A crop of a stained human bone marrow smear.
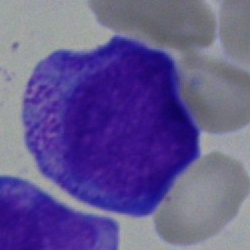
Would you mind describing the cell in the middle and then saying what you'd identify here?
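Deep blue cytoplasm, but only a narrow rim of it on most sides, since the nucleus fills most of the cell. Fine pinkish-purple granules gather on the left. Chromatin: finely textured, evenly stained, no coarse dark clumps. It's a blast.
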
